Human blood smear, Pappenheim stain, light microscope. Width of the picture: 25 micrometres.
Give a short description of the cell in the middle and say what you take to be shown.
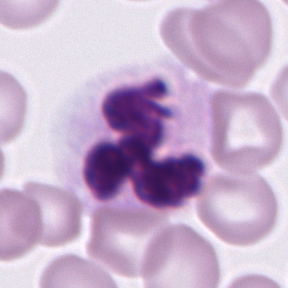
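Nucleus: split into at least three lobes, joined by narrow strands. Chromatin: dark purple, coarsely clumped. Cytoplasm: plentiful, pale pink-lilac, only fine, faint granules. Cell: segmented neutrophil.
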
